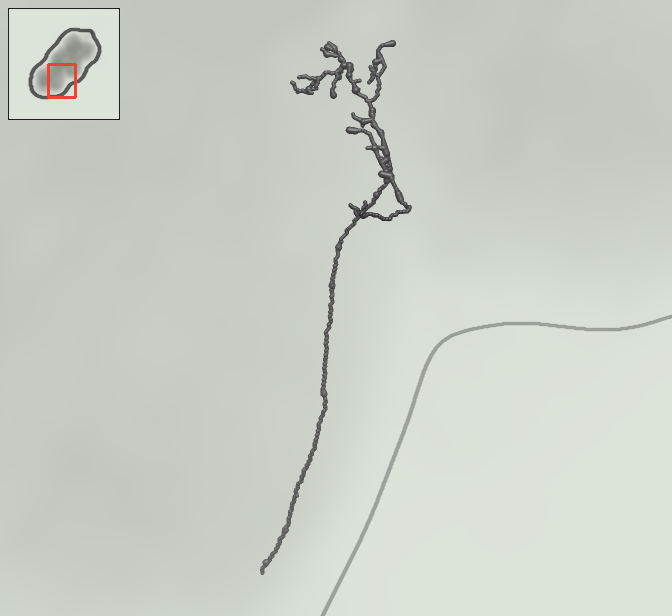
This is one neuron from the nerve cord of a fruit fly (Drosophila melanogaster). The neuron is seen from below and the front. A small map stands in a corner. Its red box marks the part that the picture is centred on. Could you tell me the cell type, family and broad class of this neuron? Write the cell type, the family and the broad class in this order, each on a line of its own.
SNta03
class mechanosensory tactile
sensory neuron entering the nerve cord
